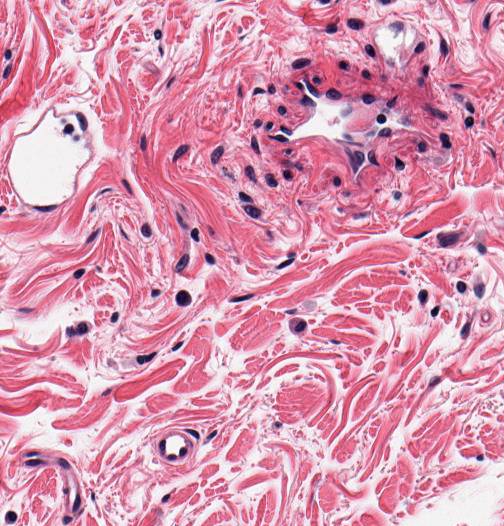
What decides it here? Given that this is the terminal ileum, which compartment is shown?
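You'd call it dense connective tissue. Wavy pink collagen bundles fill the field, running every which way, and most nuclei between them are dark and elongated or spindle-shaped.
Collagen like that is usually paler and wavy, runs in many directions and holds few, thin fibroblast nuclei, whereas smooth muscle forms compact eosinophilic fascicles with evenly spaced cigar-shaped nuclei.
There's no epithelial lining anywhere. Right of centre in the upper half, a small vessel with an irregular slit-like lumen has a cuff of crowded nuclei round it.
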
